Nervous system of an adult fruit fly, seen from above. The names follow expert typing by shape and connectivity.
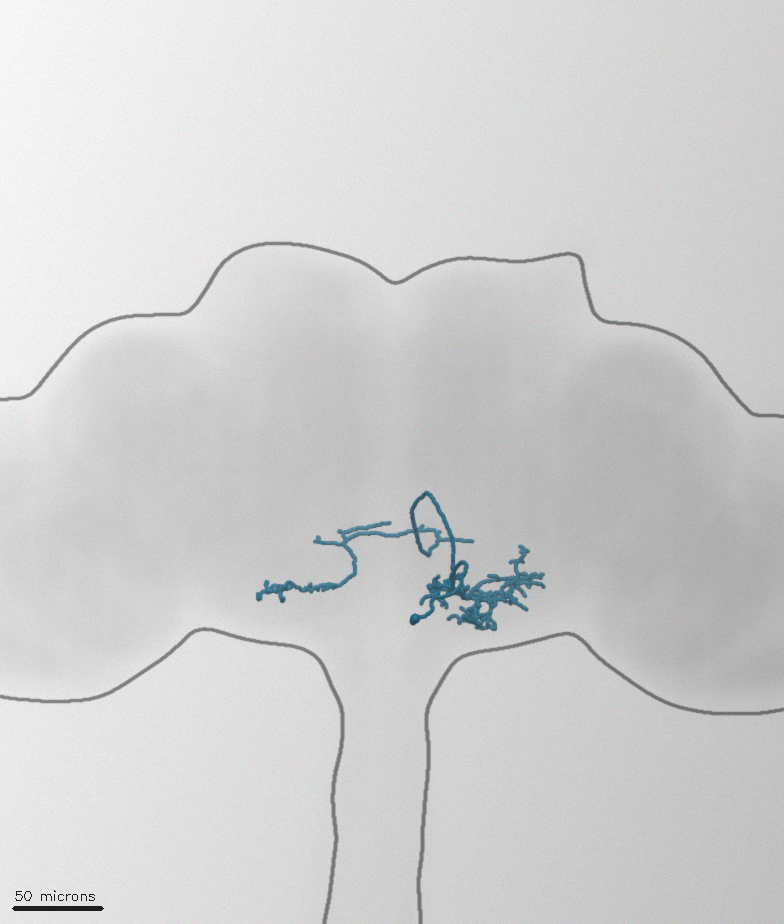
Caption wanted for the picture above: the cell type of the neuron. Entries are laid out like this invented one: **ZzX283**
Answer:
**PS224**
